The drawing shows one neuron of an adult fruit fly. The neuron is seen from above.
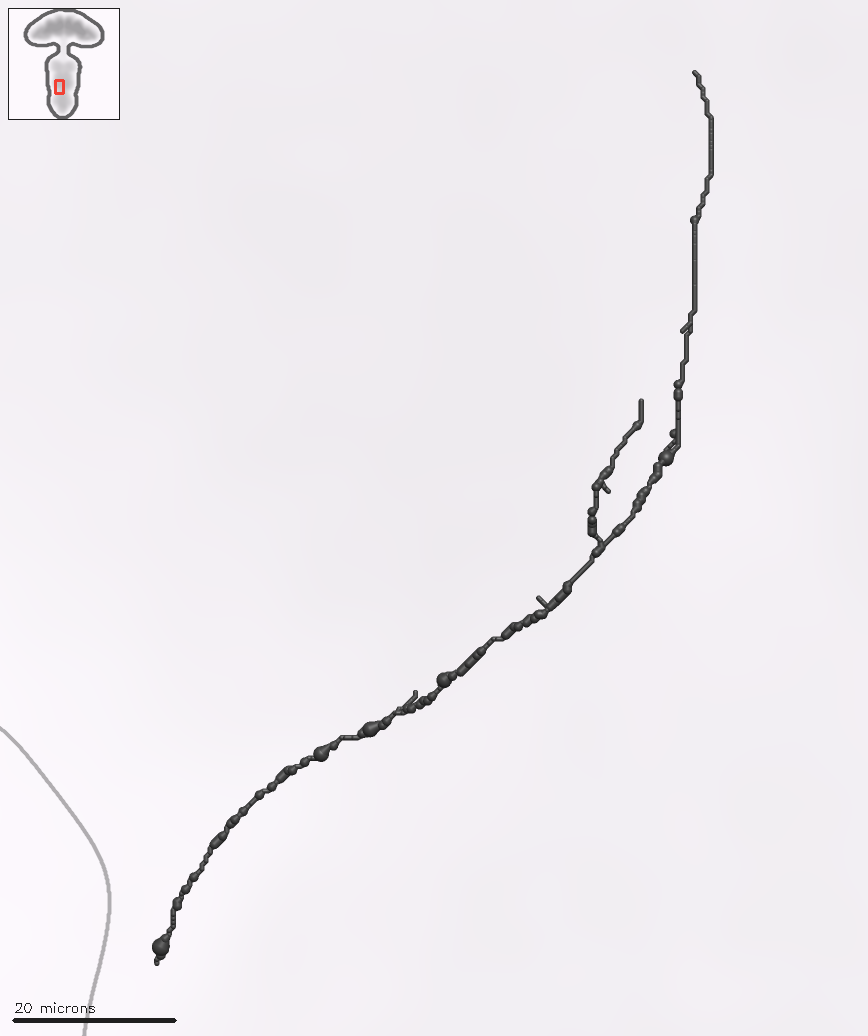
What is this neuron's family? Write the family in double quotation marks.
"class mechanosensory tactile"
